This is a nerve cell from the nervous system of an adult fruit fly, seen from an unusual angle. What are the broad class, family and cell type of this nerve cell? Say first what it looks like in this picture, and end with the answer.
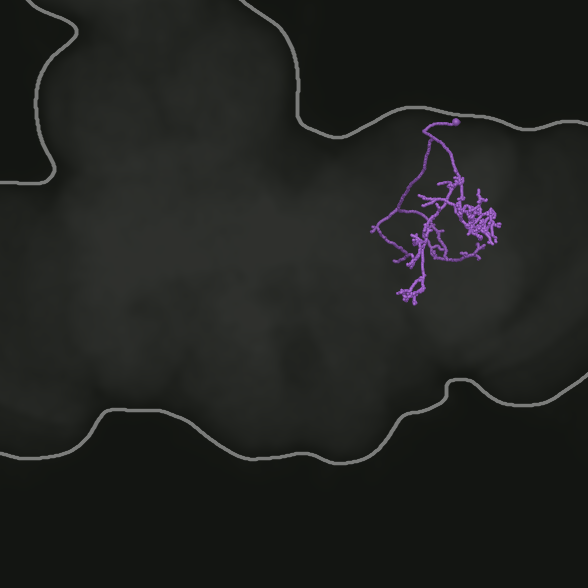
Its cell body lies at the upper right of the picture. As drawn here it is taller than it is wide. It is a visual projection neuron. The family is hemilineage VLPd&p1_posterior. The cell type is LoVP77.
